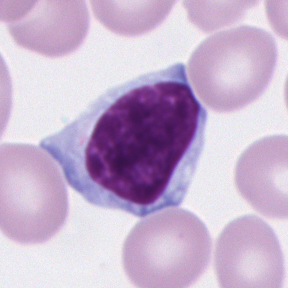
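Typical lymphocyte, centre of a stained peripheral blood smear. Outline angular, drawn out to a pointed corner on the left. Nucleus off-centre to the right; widest band of cytoplasm on the left. No nucleoli visible. No coarse granules in the cytoplasm.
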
